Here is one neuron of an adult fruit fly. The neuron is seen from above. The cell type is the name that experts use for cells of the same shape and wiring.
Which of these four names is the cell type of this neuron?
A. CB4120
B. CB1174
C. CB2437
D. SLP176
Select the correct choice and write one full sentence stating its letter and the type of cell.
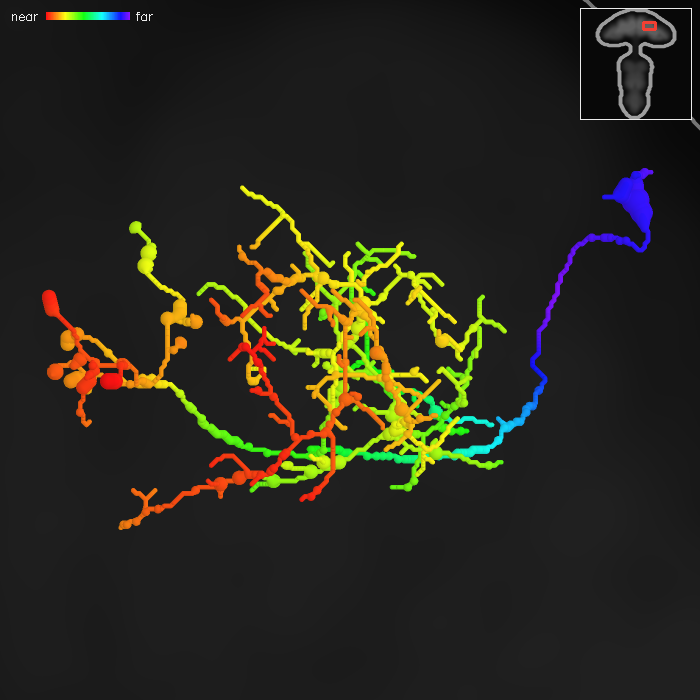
Option B names CB1174, the type of cell that the neuron is.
